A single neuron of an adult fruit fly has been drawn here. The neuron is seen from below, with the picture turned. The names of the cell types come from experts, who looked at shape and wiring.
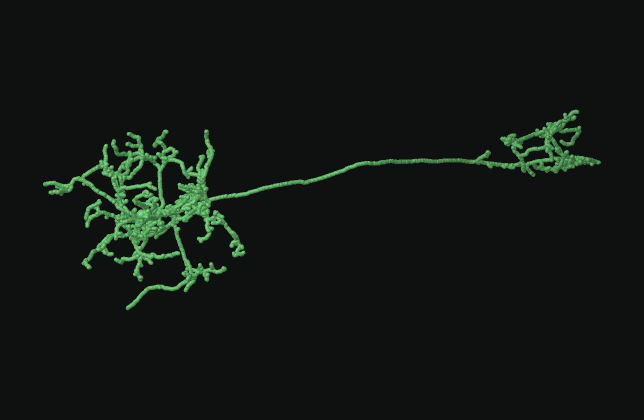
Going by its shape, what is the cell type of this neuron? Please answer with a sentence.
The cell type is AN27X016.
